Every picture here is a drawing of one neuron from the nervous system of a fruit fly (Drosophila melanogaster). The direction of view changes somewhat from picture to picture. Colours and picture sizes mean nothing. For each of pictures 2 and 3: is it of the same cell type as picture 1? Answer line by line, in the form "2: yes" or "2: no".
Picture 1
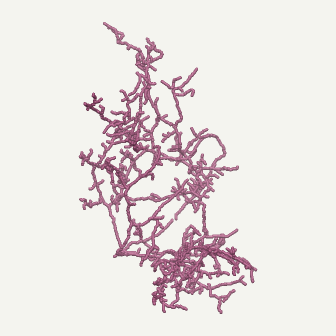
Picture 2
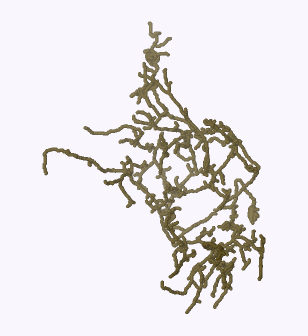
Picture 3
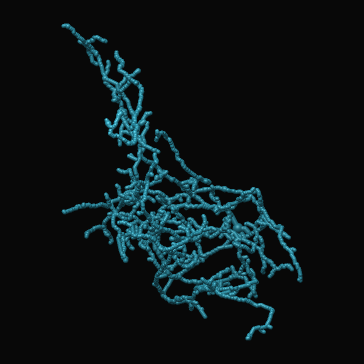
2: yes
3: no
